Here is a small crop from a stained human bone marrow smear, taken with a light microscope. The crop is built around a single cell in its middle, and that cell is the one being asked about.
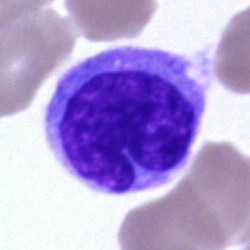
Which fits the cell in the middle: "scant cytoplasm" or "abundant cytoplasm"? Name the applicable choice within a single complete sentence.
Around its nucleus, the cell has no more than a narrow rim of cytoplasm.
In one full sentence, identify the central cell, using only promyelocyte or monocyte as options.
Of the cells in this crop, the central one is a monocyte.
